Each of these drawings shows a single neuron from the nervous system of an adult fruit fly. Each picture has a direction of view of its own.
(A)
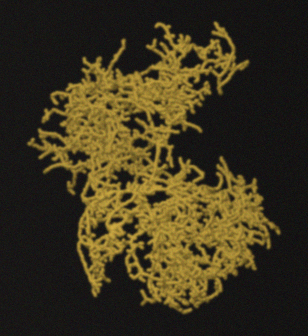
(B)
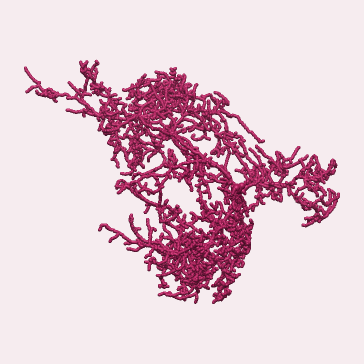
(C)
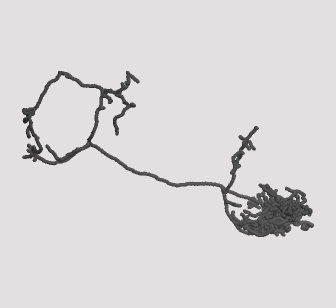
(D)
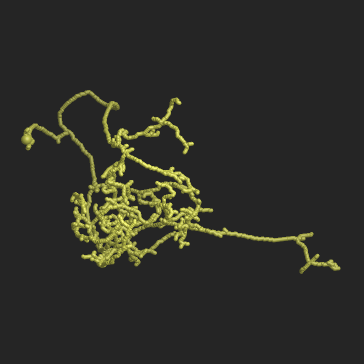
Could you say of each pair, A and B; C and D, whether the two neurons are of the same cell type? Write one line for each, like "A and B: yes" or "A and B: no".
A and B: yes
C and D: no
